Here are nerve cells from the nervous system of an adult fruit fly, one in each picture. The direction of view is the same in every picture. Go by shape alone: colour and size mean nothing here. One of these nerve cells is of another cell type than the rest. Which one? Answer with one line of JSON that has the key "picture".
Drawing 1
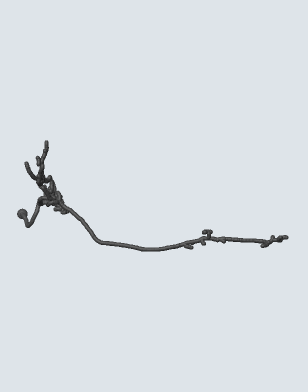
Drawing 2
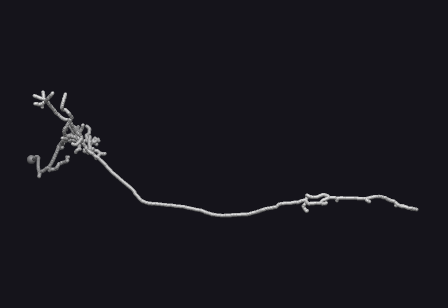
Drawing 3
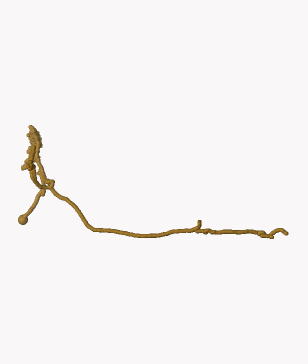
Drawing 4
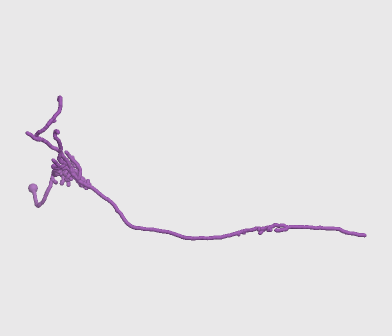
{"picture": 3}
